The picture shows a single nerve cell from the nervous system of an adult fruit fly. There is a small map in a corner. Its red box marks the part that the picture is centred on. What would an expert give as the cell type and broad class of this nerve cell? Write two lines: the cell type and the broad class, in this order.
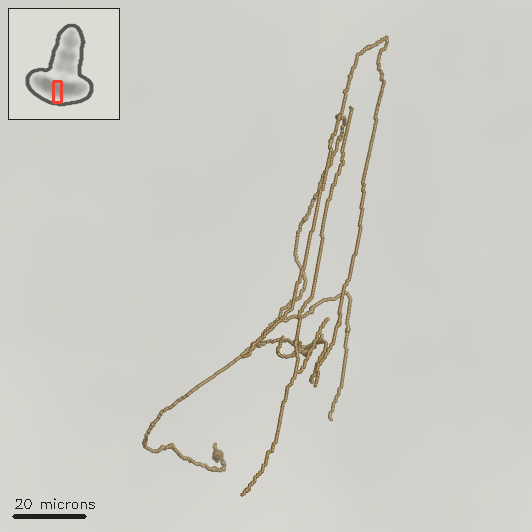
GNG655
sensory neuron entering the brain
